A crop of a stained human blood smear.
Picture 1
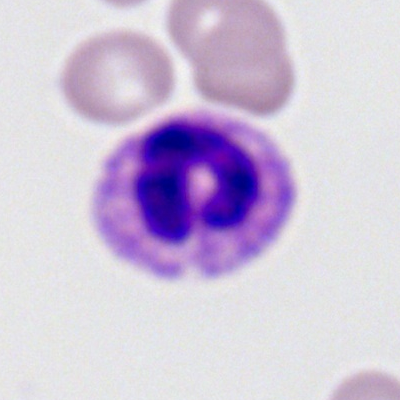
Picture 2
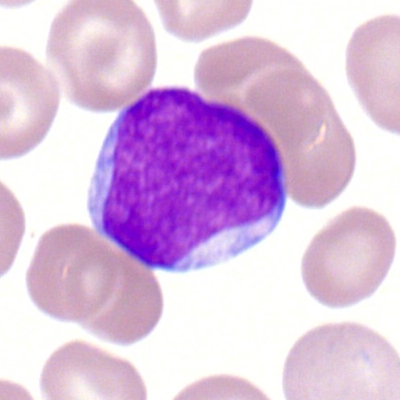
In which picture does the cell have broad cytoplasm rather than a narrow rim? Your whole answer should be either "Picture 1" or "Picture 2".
Picture 1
